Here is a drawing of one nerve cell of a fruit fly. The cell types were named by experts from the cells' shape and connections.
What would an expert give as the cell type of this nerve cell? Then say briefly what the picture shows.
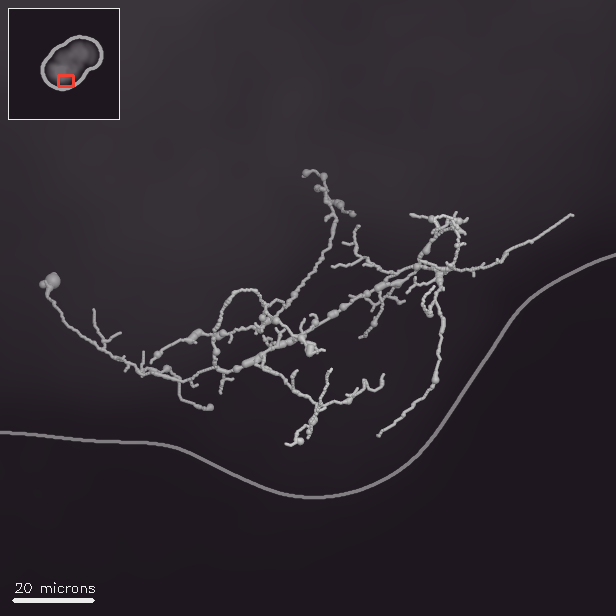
Its cell type is IN20A.22A083. It is a nerve-cord intrinsic neuron. The cell body is on the left of the picture. By the scale bar it is about 140 microns wide in this view. The picture shows dozens of branch ends.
